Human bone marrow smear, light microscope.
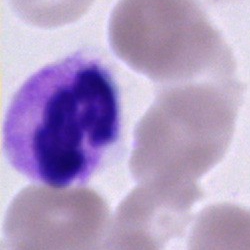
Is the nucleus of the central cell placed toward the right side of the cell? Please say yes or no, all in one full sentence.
Yes, this cell carries its nucleus toward the right side.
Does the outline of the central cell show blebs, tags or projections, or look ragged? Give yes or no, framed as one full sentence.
No, smooth rather than rough is the outline of this cell.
